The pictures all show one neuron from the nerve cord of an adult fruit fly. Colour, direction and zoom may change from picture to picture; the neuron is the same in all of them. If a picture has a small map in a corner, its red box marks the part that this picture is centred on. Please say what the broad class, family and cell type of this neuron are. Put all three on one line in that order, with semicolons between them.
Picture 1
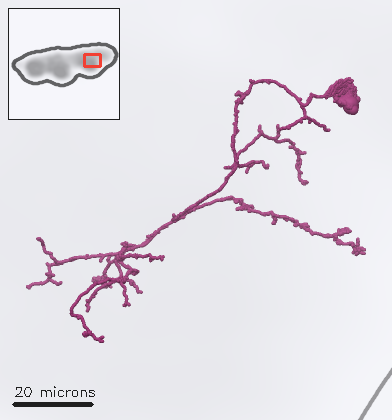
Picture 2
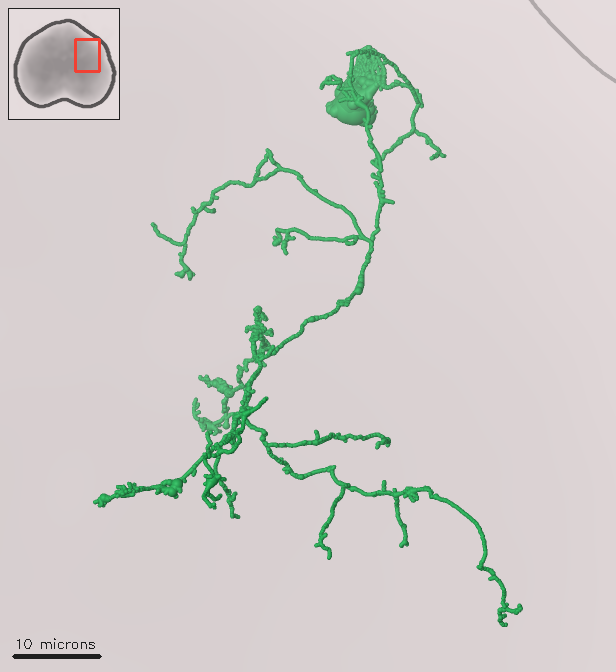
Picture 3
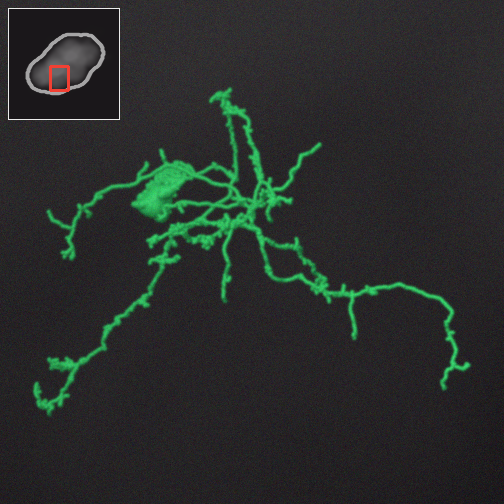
nerve-cord intrinsic neuron; hemilineage 19A; IN19A059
